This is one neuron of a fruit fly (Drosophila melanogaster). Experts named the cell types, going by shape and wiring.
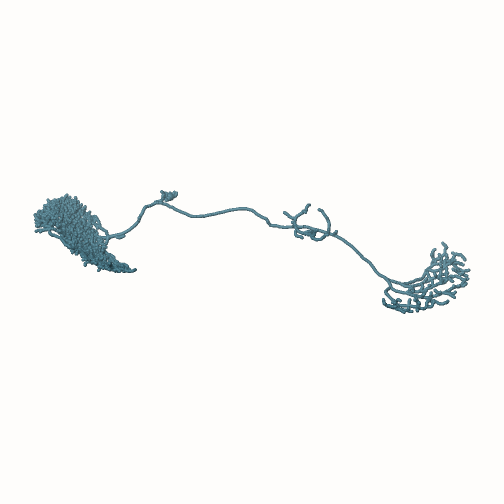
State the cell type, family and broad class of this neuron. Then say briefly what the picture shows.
It is of cell type LPT50. The family is LPT. This is a visual projection neuron. In this view it is more than twice as wide as it is tall.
